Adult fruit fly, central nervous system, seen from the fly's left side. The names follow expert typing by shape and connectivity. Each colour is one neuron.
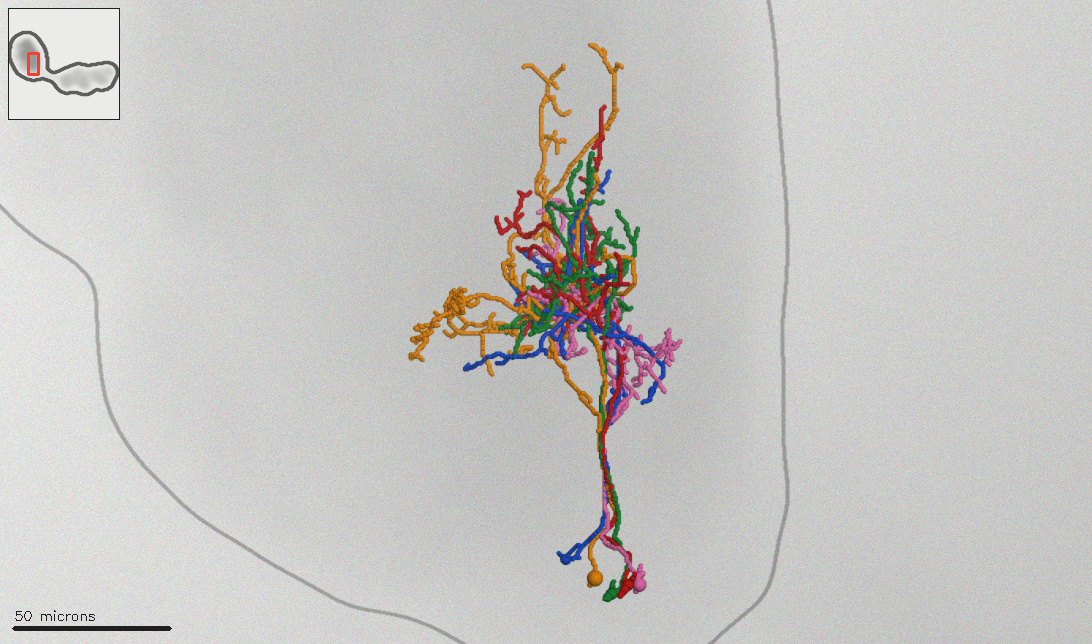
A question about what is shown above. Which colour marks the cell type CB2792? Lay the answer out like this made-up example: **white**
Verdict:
**green**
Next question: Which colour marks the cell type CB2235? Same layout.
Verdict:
**red**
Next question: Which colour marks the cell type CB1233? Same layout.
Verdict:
**blue**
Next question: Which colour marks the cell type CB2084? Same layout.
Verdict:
**orange**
